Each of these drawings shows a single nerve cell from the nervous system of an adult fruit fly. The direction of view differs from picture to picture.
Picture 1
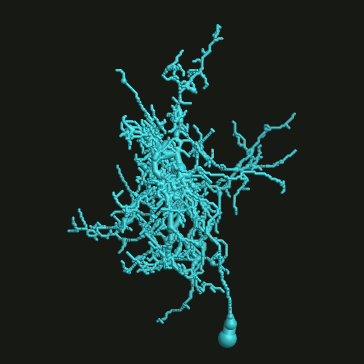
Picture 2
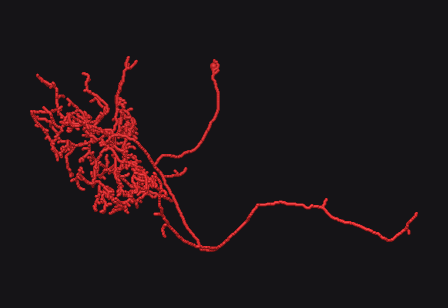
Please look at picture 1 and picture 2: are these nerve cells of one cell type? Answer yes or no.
no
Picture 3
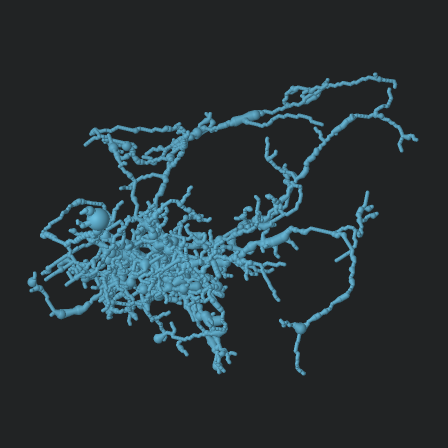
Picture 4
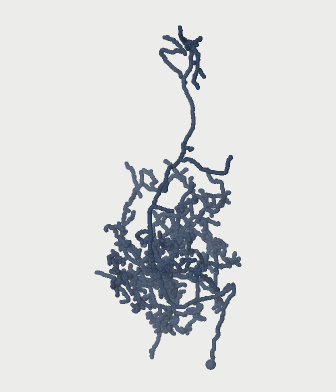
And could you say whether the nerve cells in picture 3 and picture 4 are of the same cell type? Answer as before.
no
